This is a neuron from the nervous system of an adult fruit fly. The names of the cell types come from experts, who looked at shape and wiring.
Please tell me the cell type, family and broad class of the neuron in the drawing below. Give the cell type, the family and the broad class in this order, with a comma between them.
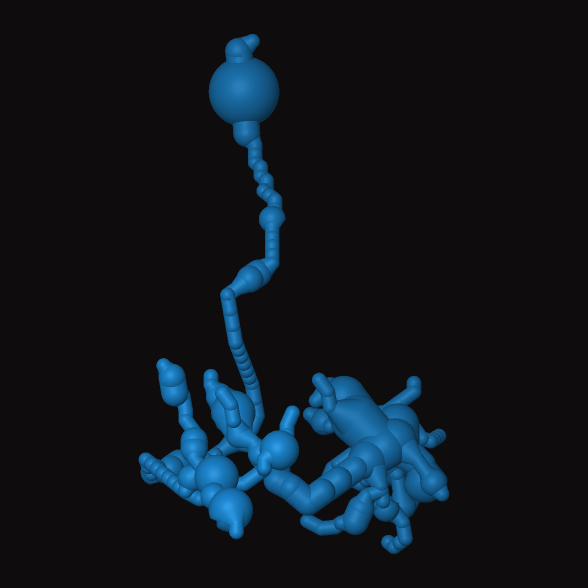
T5a, T, optic-lobe intrinsic neuron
